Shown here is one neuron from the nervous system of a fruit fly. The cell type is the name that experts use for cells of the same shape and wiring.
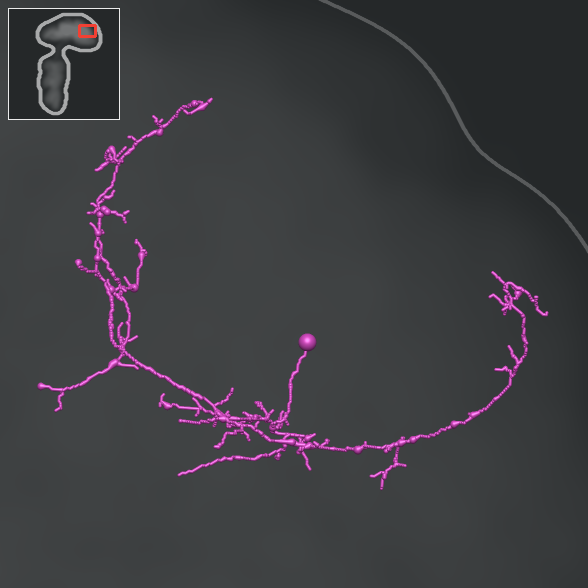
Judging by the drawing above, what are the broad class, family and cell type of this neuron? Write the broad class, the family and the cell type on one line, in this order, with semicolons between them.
central-brain intrinsic neuron; hemilineage SMPpd1; CB3768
